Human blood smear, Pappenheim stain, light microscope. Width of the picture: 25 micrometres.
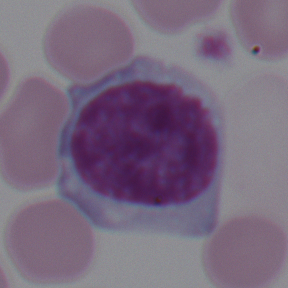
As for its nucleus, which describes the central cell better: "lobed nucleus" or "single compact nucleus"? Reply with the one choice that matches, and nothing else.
Single compact nucleus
